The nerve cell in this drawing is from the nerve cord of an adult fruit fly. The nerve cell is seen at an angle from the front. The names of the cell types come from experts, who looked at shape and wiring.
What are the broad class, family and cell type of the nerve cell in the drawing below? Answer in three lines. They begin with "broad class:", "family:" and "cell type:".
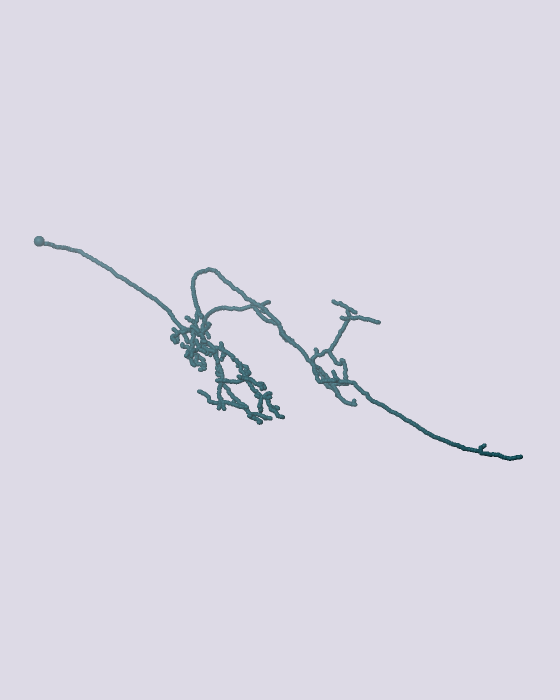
broad class: nerve-cord intrinsic neuron
family: hemilineage 06A
cell type: IN06A104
